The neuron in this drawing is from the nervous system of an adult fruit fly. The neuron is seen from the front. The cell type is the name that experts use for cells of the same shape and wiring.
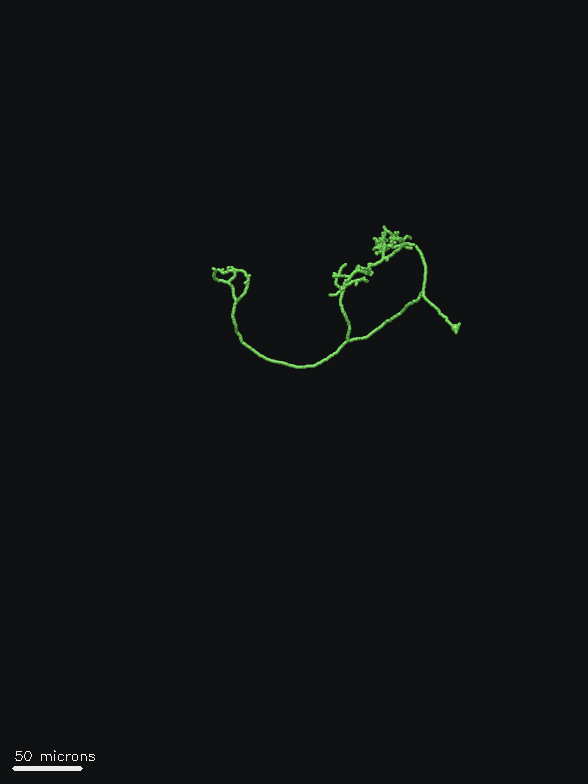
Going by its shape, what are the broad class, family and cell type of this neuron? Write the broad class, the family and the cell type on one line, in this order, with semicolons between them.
central-brain intrinsic neuron; hemilineage AOTUv4_dorsal; SIP003_a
